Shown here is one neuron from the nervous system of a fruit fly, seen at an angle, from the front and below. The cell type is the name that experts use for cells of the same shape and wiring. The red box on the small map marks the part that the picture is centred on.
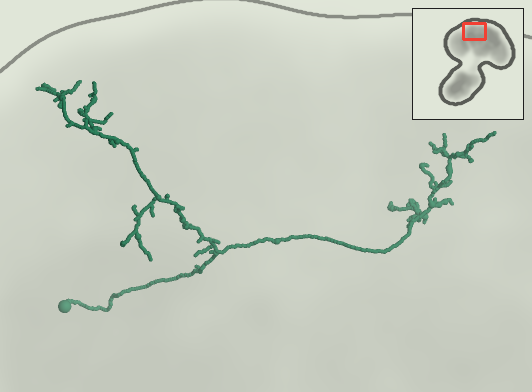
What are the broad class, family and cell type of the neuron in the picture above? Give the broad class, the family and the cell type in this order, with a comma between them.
central-brain intrinsic neuron, hemilineage CLp2, SMP268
